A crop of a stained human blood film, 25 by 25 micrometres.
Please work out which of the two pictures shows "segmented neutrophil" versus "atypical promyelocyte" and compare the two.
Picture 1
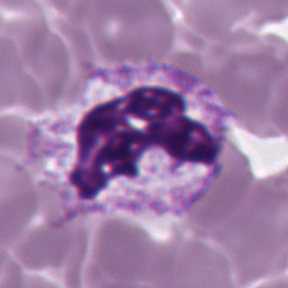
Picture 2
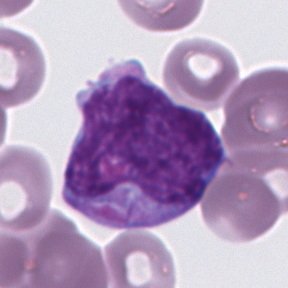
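Picture 1: segmented neutrophil. Picture 2: atypical promyelocyte. Outline: picture 1 roughly round, edge slightly ragged and granular; picture 2 irregular and angular, with small irregular projections off the upper-left edge. Nucleus, picture 1: divided into several lobes still joined to one another; no nucleoli seen.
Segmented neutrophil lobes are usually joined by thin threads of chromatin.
Nucleus, picture 2: fills most of the cell; lower border notched upward near its middle.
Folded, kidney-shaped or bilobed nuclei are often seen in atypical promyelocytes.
Cytoplasm, picture 1: fine lilac-violet granules scattered throughout.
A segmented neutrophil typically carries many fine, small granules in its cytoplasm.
Picture 2 also: cell about 15 micrometres across; red cells touching its right side.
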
